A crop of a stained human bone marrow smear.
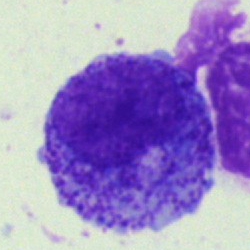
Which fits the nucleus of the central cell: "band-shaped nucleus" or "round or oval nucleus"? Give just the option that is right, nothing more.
Round or oval nucleus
